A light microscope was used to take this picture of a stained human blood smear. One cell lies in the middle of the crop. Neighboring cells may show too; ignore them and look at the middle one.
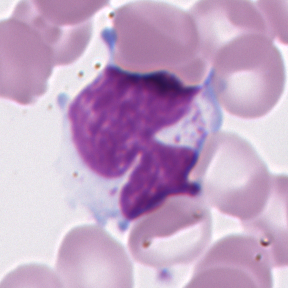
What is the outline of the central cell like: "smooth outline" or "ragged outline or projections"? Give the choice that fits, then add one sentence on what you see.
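Ragged outline or projections. Small pale blue cytoplasmic projections stick out at the upper left of the cell.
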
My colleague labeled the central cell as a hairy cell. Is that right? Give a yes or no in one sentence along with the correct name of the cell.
No, the cell at the centre is categorised not as a hairy cell but as a large granular lymphocyte.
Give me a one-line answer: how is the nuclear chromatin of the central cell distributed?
The chromatin pattern is fine and free of coarse clumps.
